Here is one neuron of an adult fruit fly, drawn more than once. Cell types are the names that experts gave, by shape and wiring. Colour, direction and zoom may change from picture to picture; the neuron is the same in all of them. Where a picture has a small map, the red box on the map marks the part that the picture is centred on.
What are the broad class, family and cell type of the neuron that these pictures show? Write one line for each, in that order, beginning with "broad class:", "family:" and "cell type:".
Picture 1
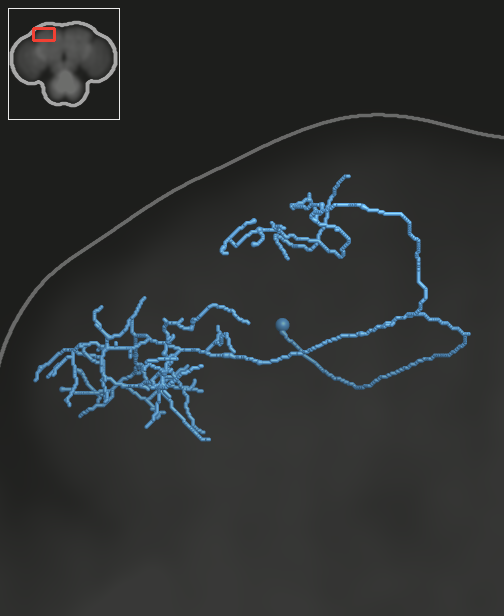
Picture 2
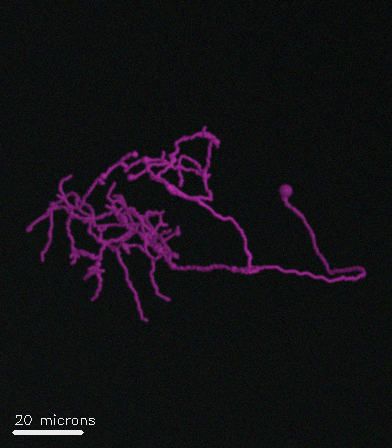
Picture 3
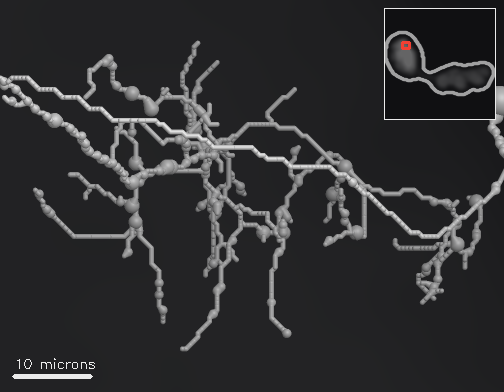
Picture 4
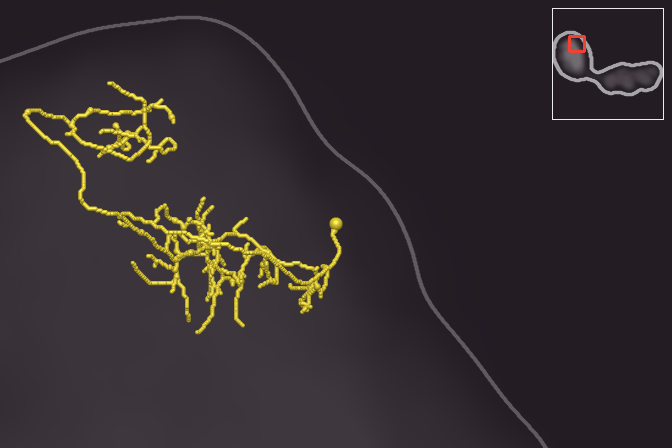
broad class: central-brain intrinsic neuron
family: hemilineage DL1_dorsal
cell type: LHPV5c1_d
